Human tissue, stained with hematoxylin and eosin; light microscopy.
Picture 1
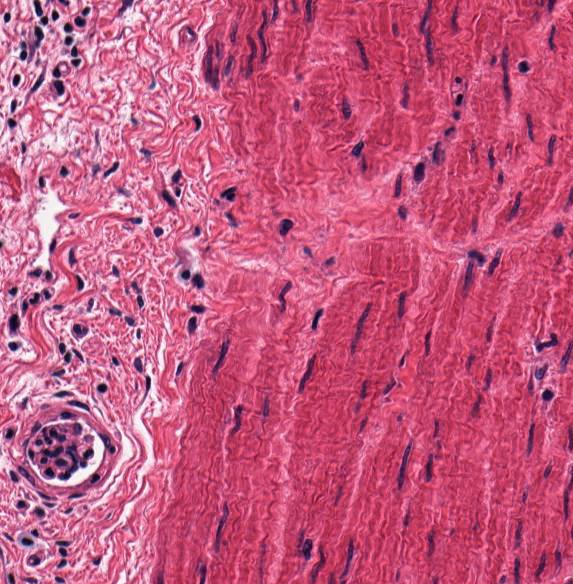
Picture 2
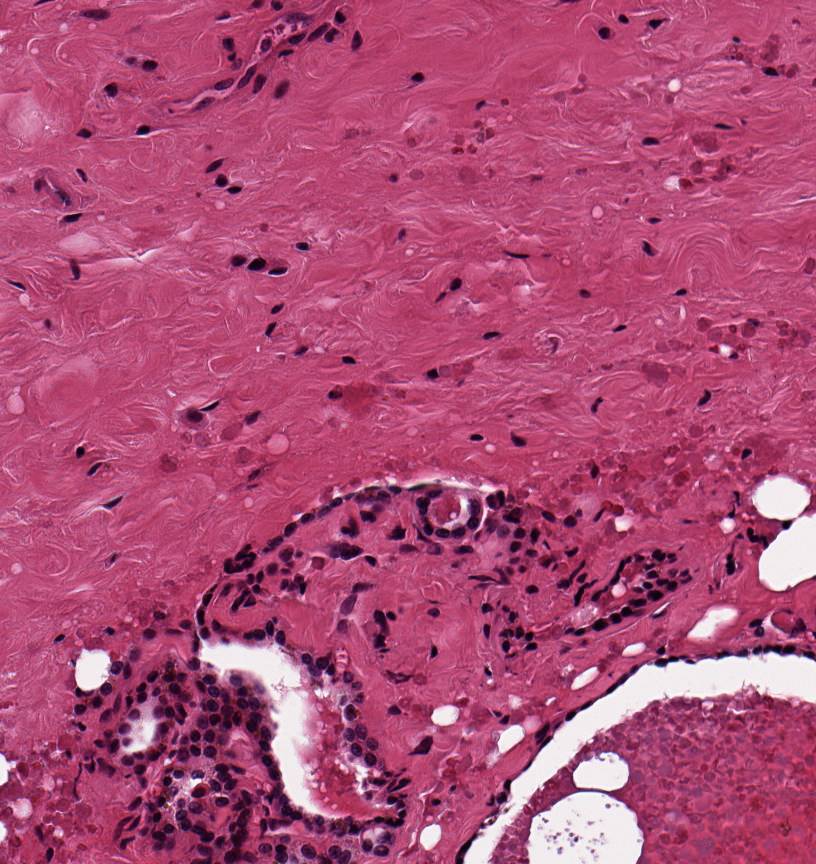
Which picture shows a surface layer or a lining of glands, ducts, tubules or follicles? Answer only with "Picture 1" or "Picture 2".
Picture 2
